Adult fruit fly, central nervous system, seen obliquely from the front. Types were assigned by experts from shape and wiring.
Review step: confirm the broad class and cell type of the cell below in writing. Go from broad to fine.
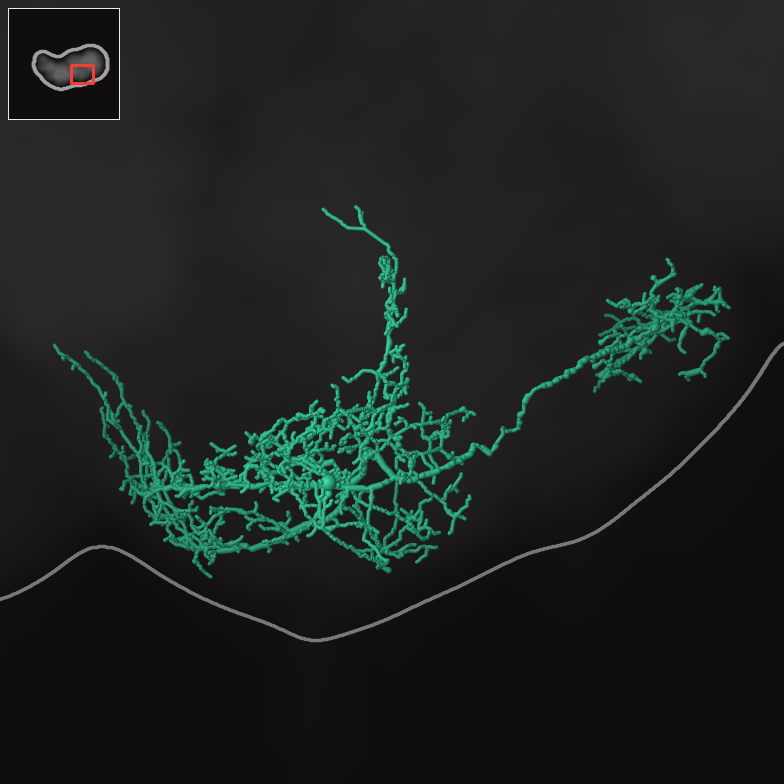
central-brain intrinsic neuron; GNG159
